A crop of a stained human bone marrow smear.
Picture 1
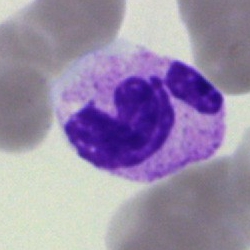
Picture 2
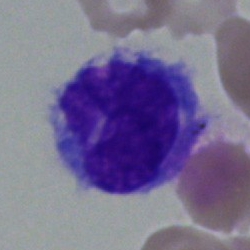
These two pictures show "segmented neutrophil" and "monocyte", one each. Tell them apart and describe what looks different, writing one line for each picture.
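Picture 1: segmented neutrophil. Fine lilac-pink granules are scattered throughout the cytoplasm.
Picture 2: monocyte. No distinct granules are seen in the cytoplasm.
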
